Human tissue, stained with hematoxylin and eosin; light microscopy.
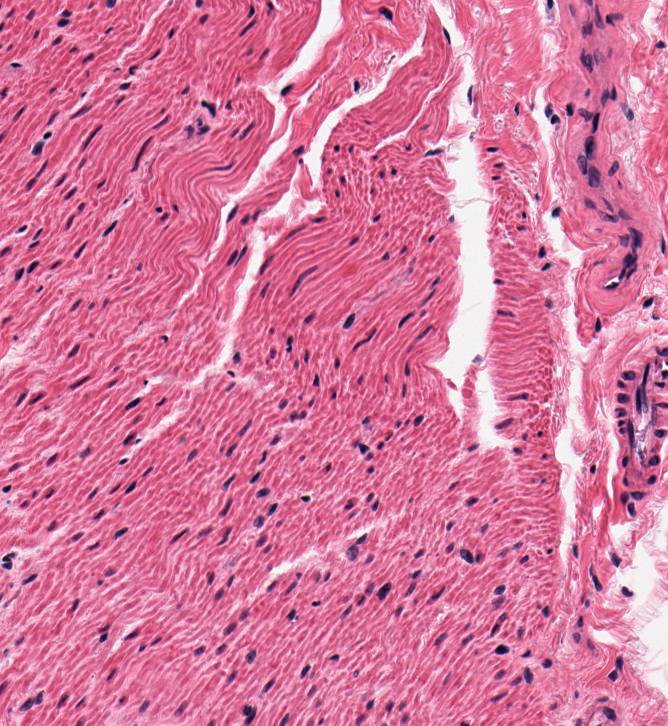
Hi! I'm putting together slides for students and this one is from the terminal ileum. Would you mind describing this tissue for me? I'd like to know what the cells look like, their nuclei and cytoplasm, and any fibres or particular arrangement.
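Looking across it, nearly the whole field is closely packed eosinophilic spindle-shaped cells, arranged in bundles. Their nuclei are dark, elongated and cigar-shaped, scattered along the length of the cells. Between the muscle bundles there is only scant connective tissue. And there are no fat cells anywhere in the field.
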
